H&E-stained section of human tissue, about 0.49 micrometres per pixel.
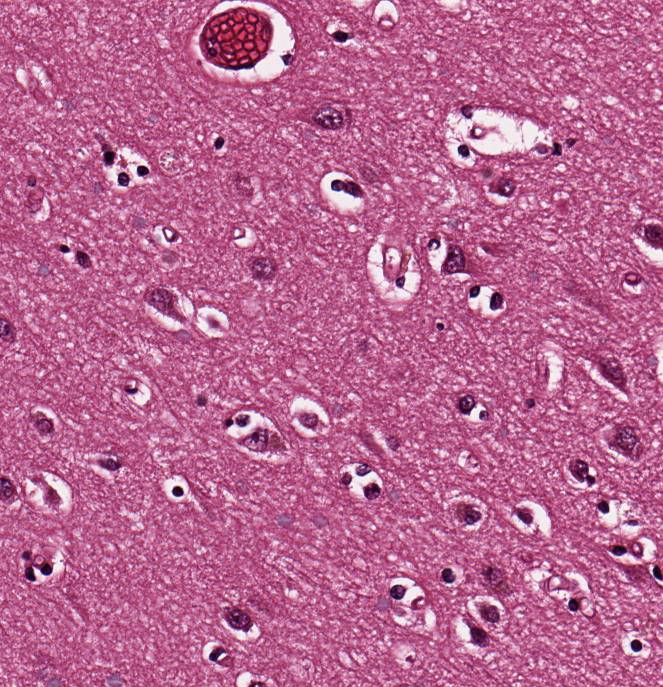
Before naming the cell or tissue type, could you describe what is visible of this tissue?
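Across the whole field the background is a finely granular, fibrillary pink matrix. One cross-cut vessel, top left, is packed with red blood cells. Larger cells have pale vesicular nuclei with fine chromatin, some showing a nucleolus. No epithelium, glands or lining layers form. This is cerebral cortex.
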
